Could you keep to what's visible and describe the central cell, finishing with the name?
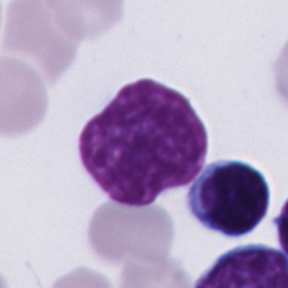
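Look first at how much of the cell the nucleus takes up: nearly all of it. Its chromatin is finely stippled, not clumped. You won't find a distinct rim of cytoplasm around it, and no vacuoles show anywhere. This is a myeloblast.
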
